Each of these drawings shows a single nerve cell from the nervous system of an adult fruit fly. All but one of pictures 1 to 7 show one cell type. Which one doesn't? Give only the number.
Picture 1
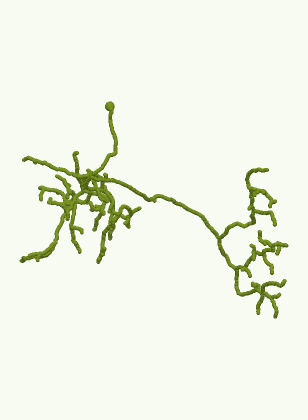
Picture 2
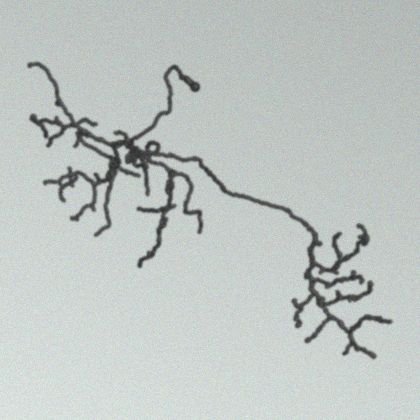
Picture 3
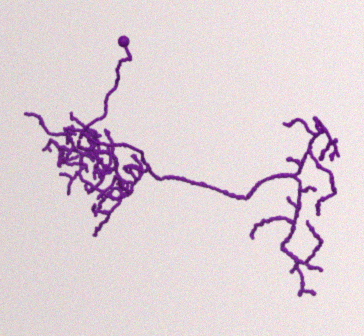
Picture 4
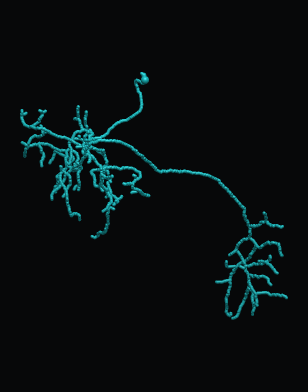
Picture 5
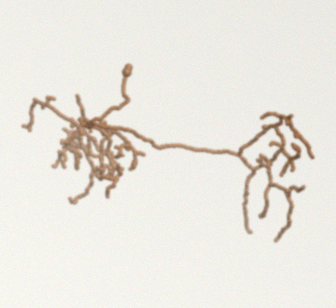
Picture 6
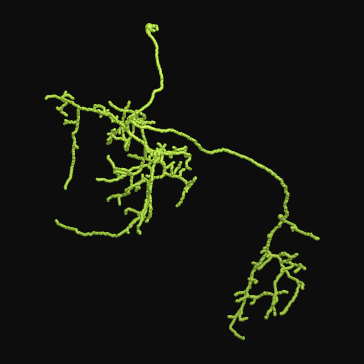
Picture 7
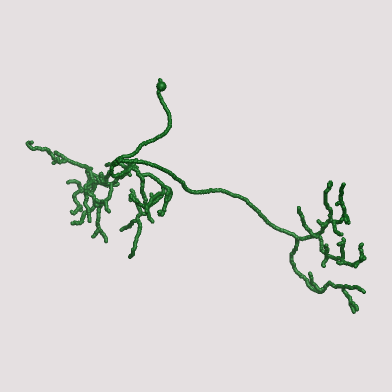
6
